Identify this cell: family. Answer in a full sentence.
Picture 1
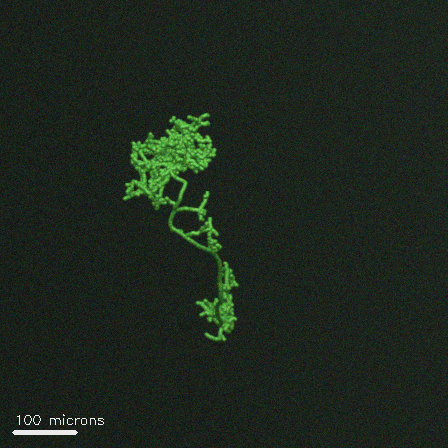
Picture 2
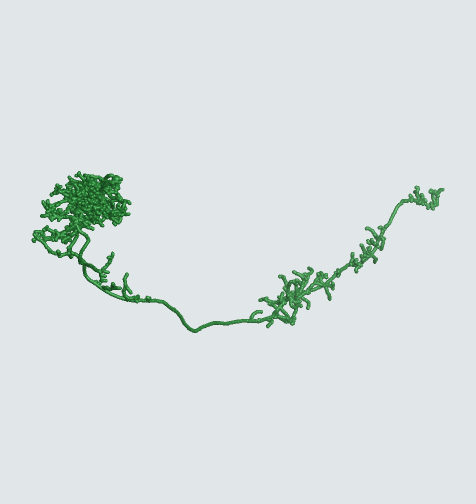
The family is hemilineage SMPpv2_ventral.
